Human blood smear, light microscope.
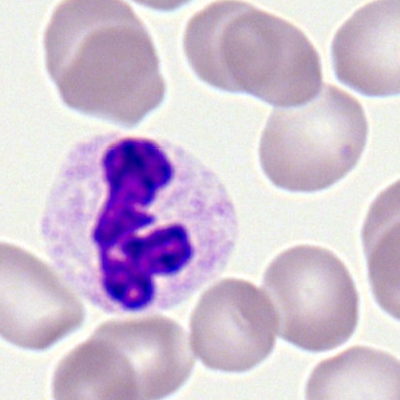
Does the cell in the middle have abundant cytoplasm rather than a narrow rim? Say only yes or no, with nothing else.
Yes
